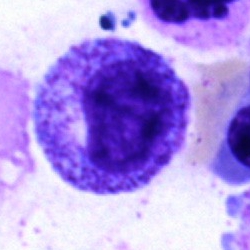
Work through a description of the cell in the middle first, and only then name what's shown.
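First, the nucleus sits off-centre toward the right side of the cell, and its chromatin stains dark purple. Next, the cytoplasm is densely packed with purple granules, except for a pale, granule-poor zone just left of the nucleus. Last, the cell is a promyelocyte.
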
